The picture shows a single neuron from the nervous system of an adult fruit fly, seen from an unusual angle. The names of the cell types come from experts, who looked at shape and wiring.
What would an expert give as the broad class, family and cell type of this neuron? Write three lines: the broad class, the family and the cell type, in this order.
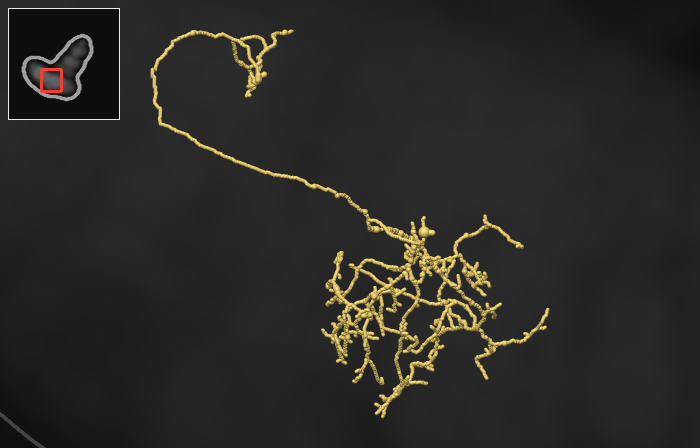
central-brain intrinsic neuron
hemilineage LB19
AMMC036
